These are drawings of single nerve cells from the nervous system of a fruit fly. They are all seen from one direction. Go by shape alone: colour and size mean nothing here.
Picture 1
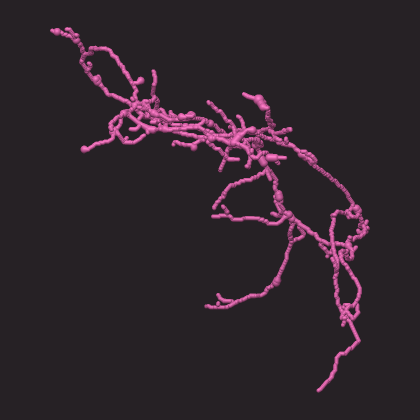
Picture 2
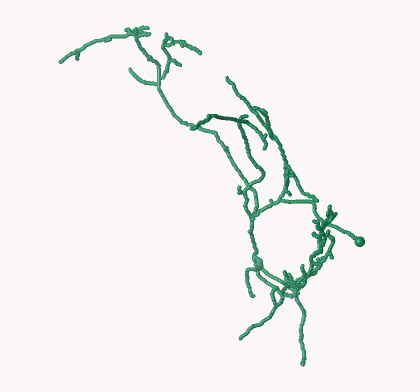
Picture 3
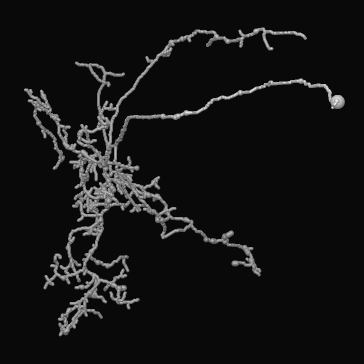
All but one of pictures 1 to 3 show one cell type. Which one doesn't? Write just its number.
3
